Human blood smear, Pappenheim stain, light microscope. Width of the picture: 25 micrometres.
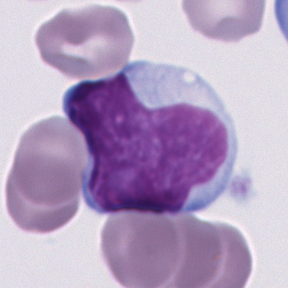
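Myeloblast, the central cell: its nucleus is irregular, and I notice a deep notch in its upper edge. The chromatin looks fine and lacy rather than coarsely clumped. Around it the cytoplasm is pale blue, and I can pick out one small clear spot in it near the top of the cell.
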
